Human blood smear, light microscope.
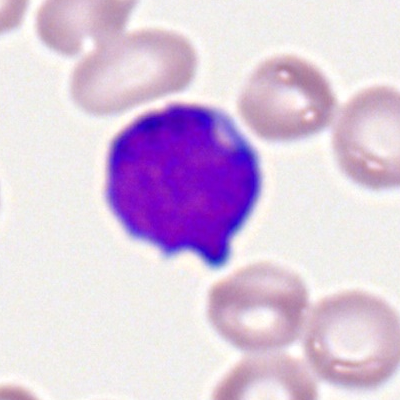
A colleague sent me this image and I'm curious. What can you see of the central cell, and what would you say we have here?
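The chromatin here is dense and dark purple, with a few slightly paler patches. You won't find any granules in the cytoplasm. The outline is roughly round, though the edges are slightly irregular. A small pointed projection sticks out from the bottom edge. That's a myeloblast.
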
